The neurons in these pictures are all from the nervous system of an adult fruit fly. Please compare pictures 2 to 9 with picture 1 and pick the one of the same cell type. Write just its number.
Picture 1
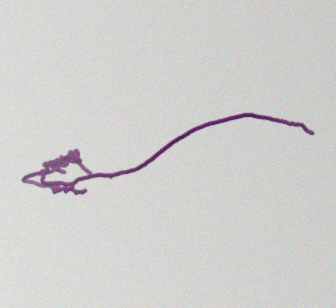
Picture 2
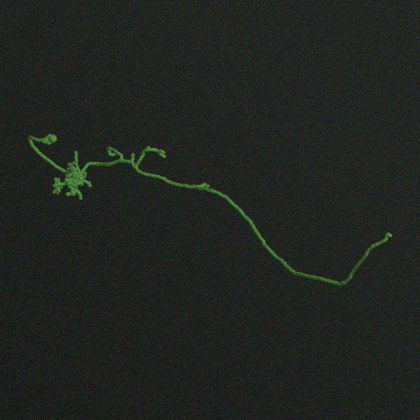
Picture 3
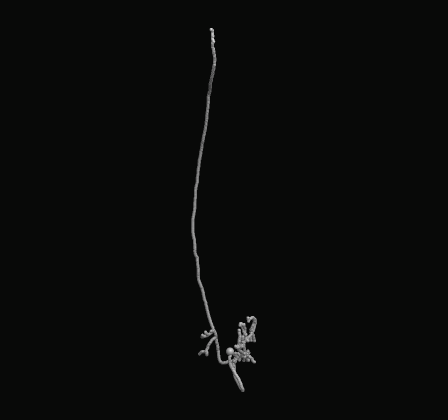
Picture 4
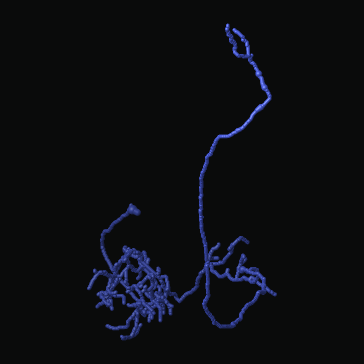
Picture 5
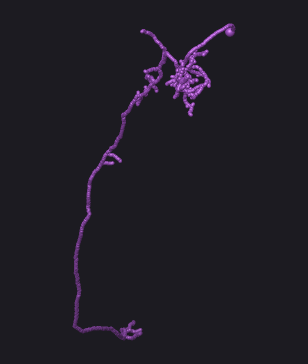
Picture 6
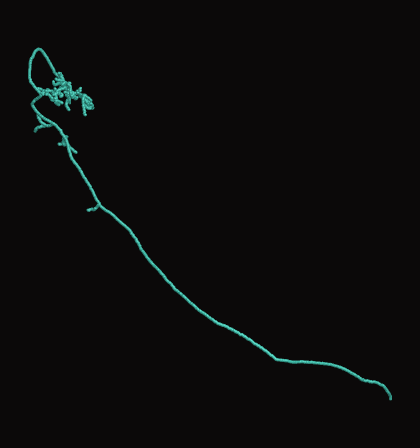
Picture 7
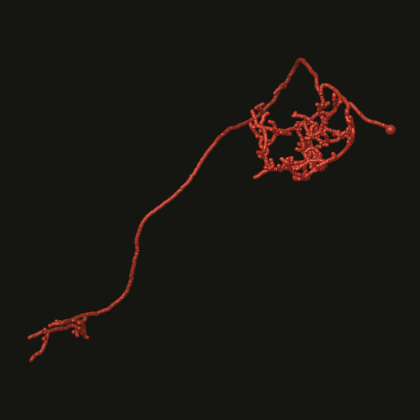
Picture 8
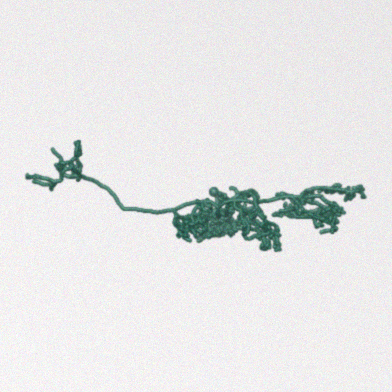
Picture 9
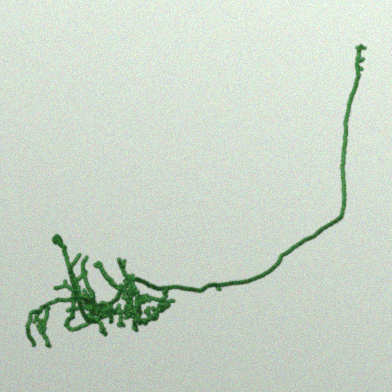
6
